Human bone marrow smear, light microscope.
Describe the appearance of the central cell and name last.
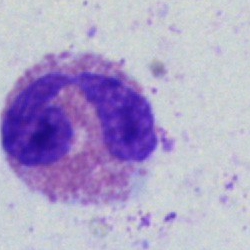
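Two large nuclear lobes are joined by a narrow band running across the top. The chromatin is condensed and dark purple. Coarse pink granules fill the cytoplasm. This is an eosinophil.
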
